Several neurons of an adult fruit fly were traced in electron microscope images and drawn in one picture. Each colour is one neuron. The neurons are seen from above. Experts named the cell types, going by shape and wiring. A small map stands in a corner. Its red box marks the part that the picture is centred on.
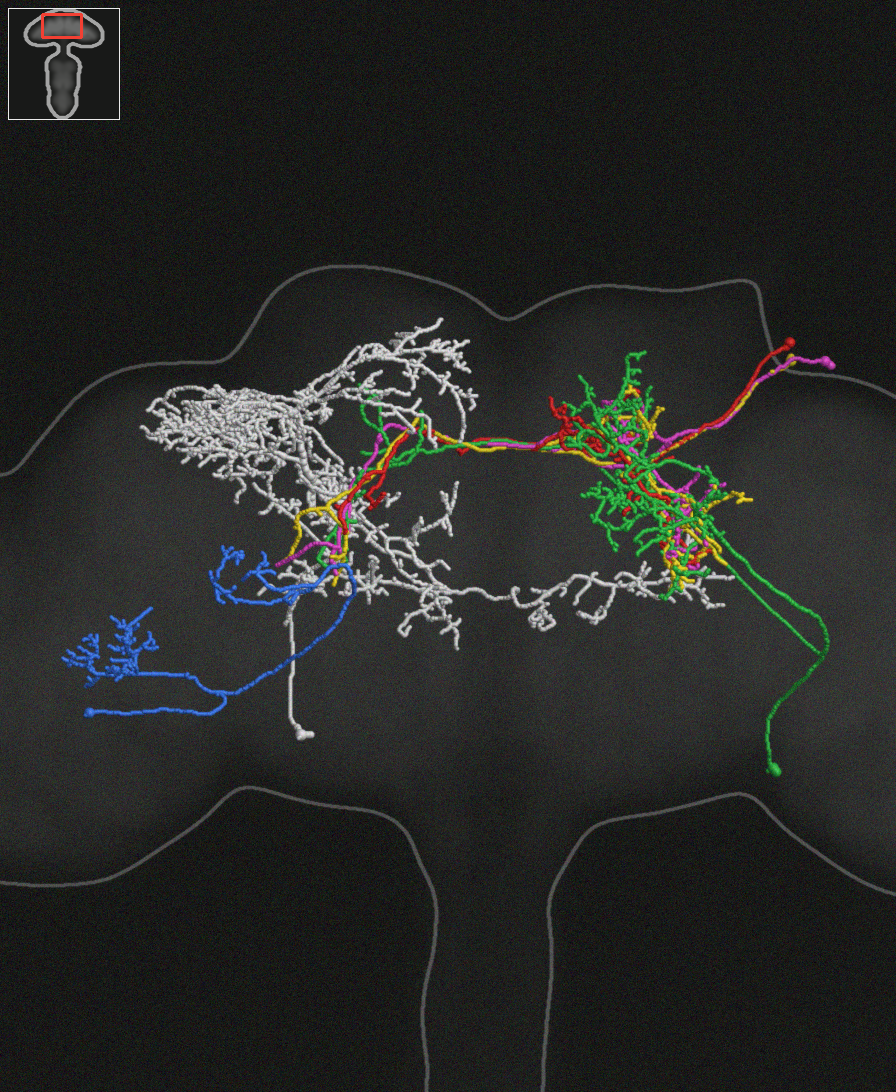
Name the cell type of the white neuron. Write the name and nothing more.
AOTU101m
